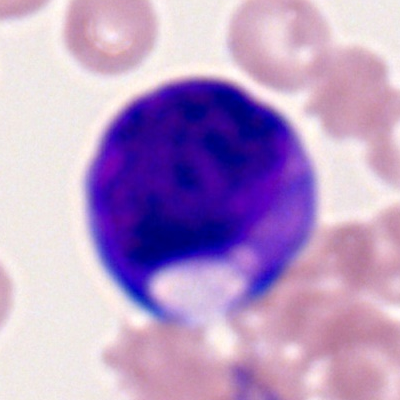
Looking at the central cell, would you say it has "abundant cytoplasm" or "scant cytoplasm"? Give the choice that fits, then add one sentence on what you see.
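Scant cytoplasm. The cytoplasm is a narrow rim that is widest at the lower right.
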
